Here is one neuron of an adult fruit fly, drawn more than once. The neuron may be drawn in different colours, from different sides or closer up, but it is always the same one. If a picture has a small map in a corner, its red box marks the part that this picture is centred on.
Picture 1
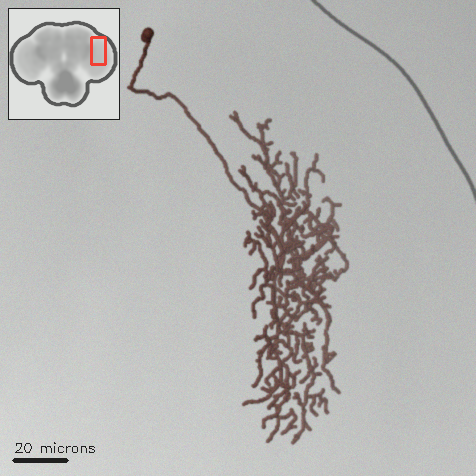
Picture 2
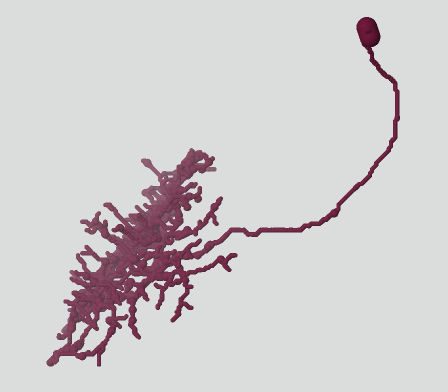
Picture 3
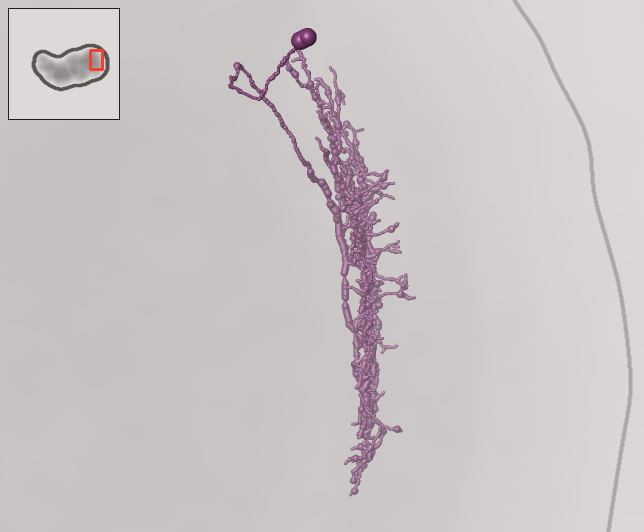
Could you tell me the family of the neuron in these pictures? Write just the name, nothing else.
Pm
